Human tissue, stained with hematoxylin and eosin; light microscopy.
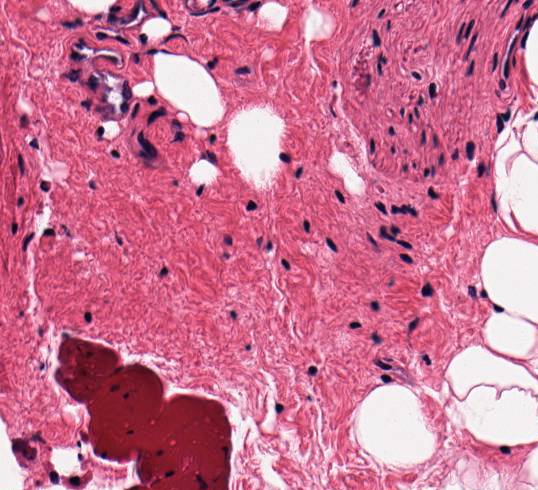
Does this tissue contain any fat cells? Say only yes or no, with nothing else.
Yes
